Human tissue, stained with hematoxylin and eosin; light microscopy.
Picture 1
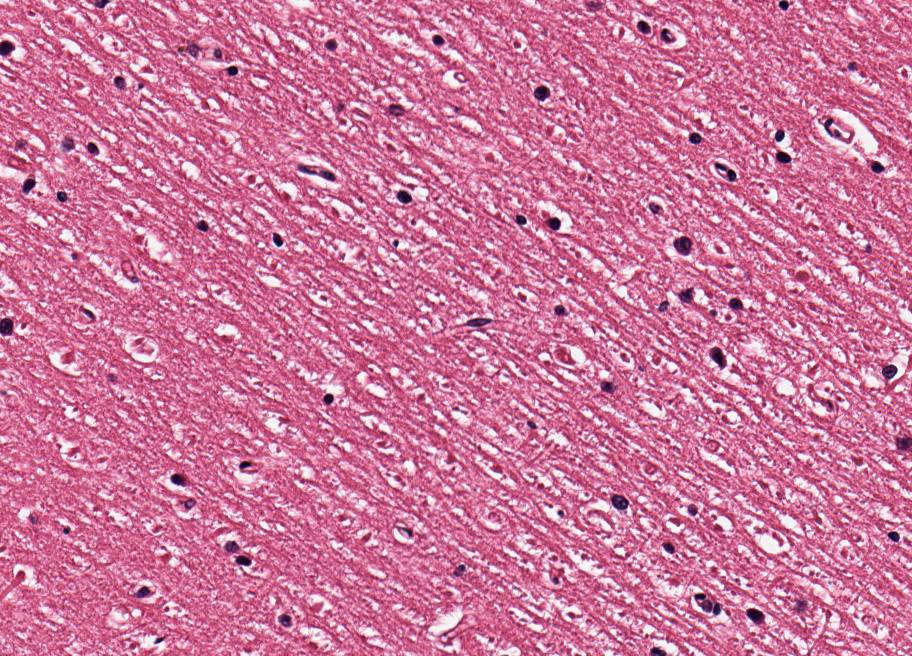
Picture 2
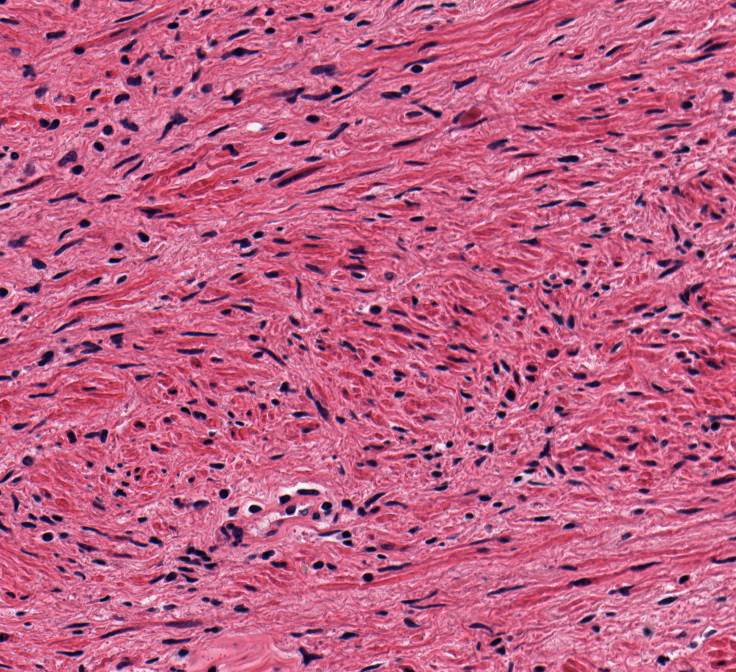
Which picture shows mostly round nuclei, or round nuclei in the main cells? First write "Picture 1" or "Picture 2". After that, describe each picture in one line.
Picture 1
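Picture 1: Most nuclei are small, round and darkly stained with haematoxylin.
Picture 2: The nuclei are dark-staining and mostly elongated.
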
